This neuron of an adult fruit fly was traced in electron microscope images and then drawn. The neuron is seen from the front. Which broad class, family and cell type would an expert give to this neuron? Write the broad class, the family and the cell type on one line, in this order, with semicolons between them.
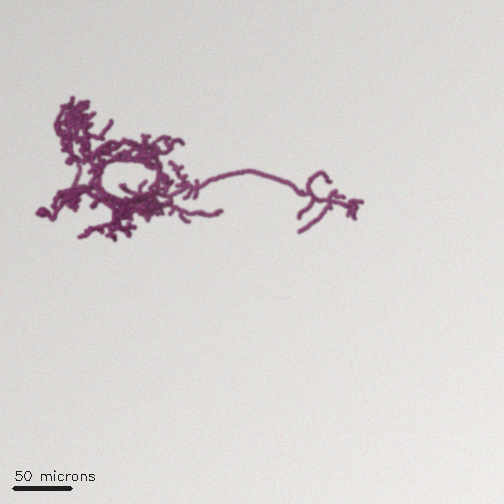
central-brain intrinsic neuron; hemilineage SLPa&l1_anterior; CL071_b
